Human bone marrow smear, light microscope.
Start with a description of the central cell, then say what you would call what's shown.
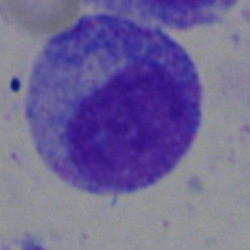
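First point: the nucleus lies off-centre, toward the lower right of the cell. Second, its chromatin is finely stippled and stains deep purple. Third, the cytoplasm is pale bluish-lilac, with fine purplish-pink granules scattered through it. The cell is a promyelocyte.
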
